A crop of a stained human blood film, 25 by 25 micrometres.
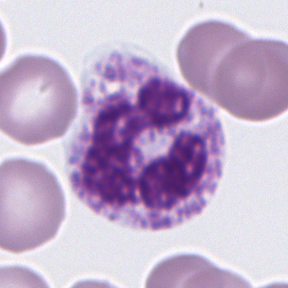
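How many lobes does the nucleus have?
Three or more, each separate.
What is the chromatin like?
Dark purple and coarsely clumped.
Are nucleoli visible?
No, none are visible in the nucleus.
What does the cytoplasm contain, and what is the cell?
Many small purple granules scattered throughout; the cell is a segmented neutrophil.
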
